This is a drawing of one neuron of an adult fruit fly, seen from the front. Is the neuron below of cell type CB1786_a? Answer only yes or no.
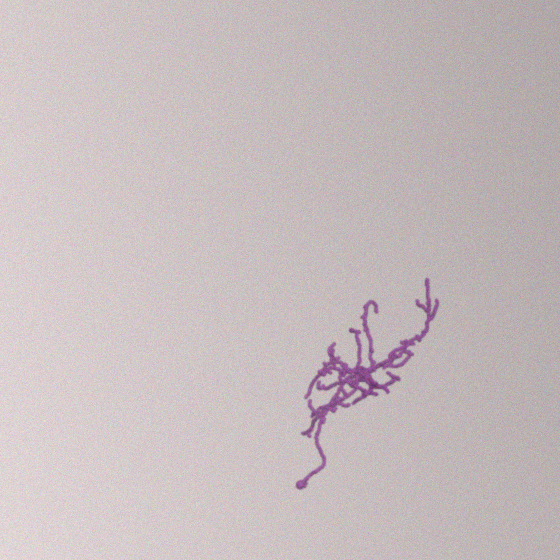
no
